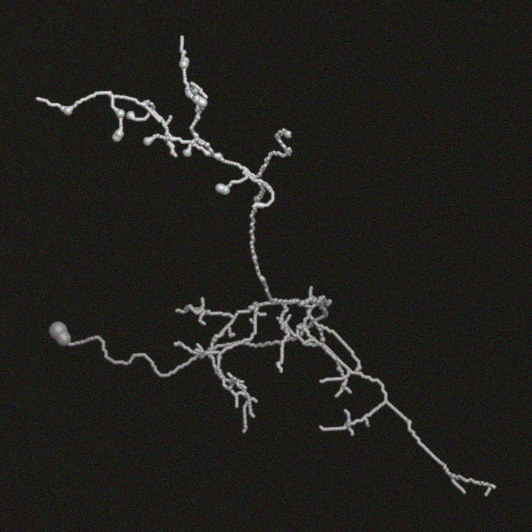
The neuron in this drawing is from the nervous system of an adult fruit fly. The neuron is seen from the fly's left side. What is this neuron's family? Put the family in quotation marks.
"hemilineage AOTUv3_ventral"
